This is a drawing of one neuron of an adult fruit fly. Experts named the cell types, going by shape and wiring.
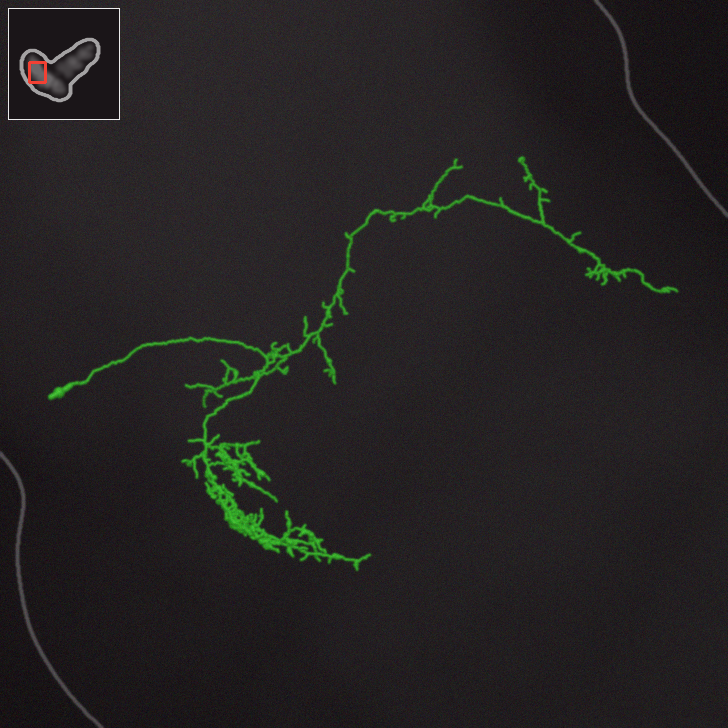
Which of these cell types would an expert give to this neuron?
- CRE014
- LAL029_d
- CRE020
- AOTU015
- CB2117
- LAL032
CB2117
